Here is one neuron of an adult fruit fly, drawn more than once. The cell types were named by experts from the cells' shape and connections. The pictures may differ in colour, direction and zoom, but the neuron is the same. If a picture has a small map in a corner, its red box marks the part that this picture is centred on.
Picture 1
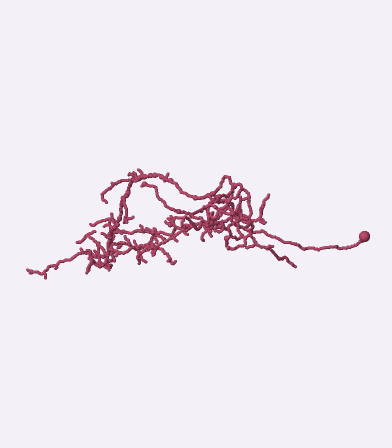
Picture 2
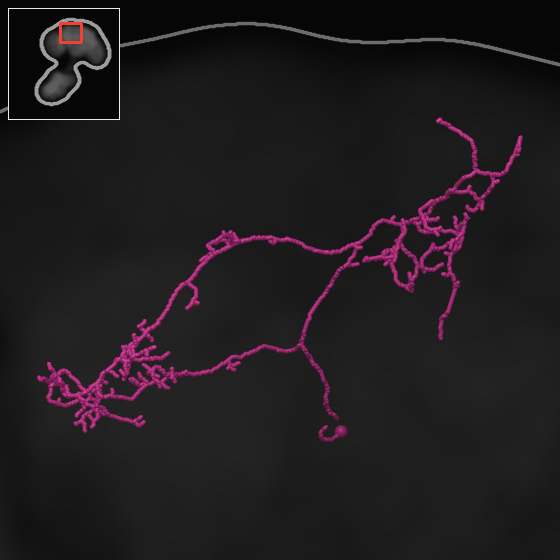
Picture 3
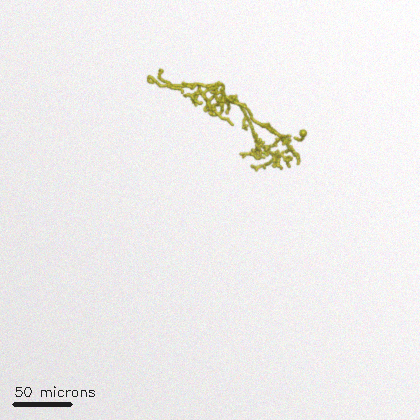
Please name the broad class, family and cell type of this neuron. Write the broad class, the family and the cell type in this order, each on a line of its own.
central-brain intrinsic neuron
hemilineage DM4_dorsal
SMP414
